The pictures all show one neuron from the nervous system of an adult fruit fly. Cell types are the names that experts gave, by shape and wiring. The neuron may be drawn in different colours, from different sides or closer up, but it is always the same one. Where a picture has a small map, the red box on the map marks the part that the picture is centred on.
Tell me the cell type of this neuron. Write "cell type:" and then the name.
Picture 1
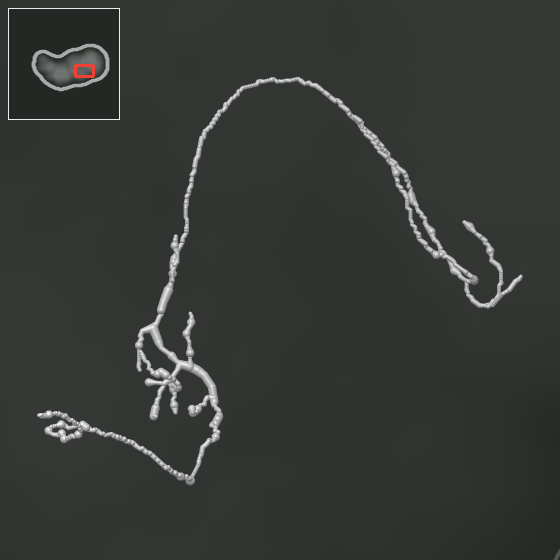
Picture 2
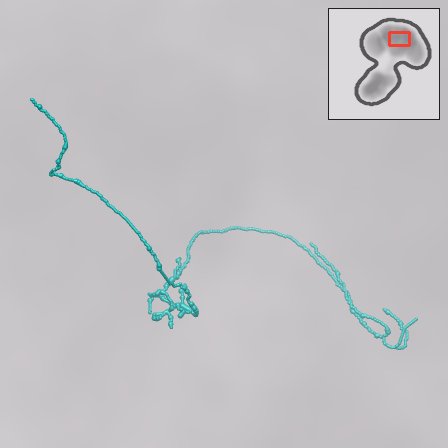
cell type: ORN_VM6v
